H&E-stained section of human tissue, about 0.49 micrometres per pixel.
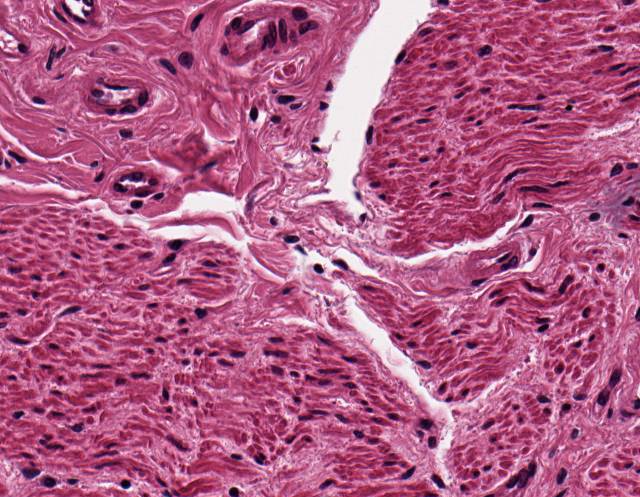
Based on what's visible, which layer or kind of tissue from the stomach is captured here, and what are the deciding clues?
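Smooth muscle fills most of the field, in bundles running different ways between narrow connective tissue seams. Each cell holds one dark, elongated, blunt-ended nucleus. Upper right, cells run lengthwise; lower left, many are cut across, so nuclei look short or round.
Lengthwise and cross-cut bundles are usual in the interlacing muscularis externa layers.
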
